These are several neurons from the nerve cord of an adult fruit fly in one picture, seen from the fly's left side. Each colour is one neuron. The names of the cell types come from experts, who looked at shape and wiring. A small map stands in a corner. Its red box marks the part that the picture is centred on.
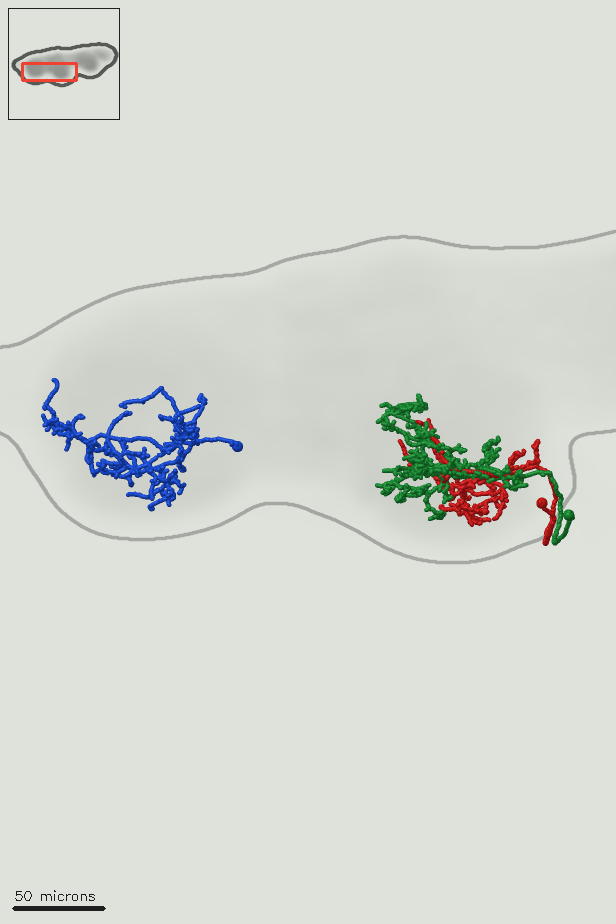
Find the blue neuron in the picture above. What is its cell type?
IN20A.22A017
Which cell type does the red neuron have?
IN20A.22A084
